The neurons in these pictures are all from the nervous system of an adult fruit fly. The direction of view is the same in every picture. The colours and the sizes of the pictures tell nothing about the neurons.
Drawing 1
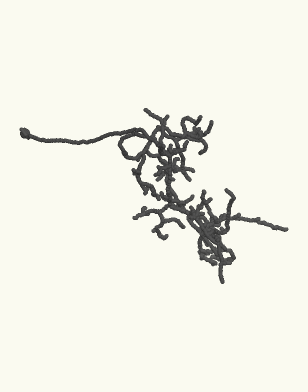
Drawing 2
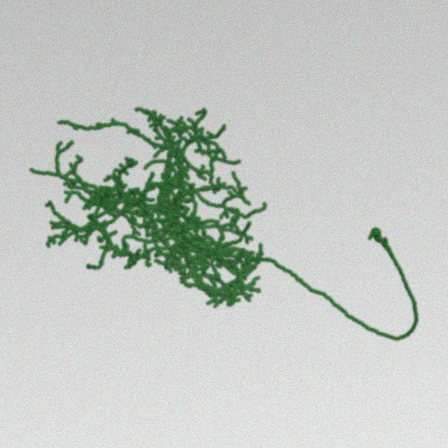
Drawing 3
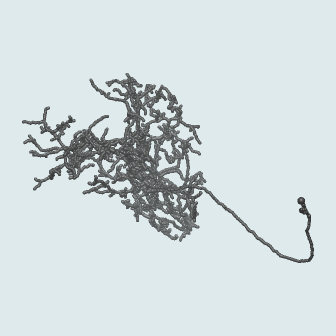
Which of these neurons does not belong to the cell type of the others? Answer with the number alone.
1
